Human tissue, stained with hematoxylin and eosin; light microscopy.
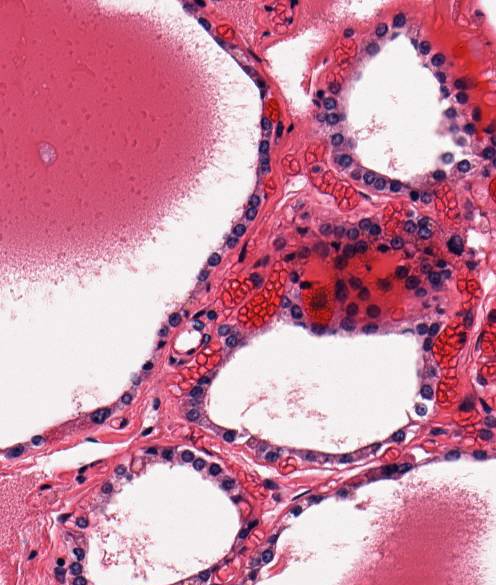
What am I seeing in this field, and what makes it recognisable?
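That's thyroid follicle, mainly. Rounded follicles of differing size, split by thin partitions, make up the field, each lined by a single layer of flattened to low cuboidal cells with round dark nuclei.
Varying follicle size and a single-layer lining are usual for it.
The big ones at upper left and lower right hold homogeneous pink material, while several in the centre and lower left look largely empty, with just faint pink wisps.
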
